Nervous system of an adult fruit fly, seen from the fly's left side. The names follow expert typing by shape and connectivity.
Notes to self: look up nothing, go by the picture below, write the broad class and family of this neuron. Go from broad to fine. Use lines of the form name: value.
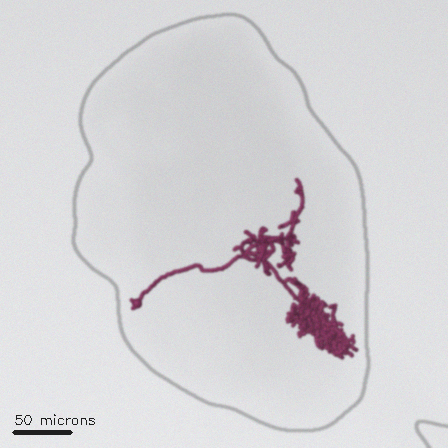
broad class: central-brain intrinsic neuron
family: hemilineage LALv1_ventral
